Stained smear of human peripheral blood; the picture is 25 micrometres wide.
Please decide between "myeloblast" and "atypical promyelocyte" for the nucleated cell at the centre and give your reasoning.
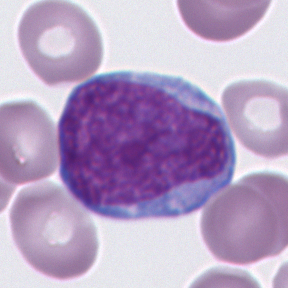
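I'd call it a myeloblast. The nucleus sits off centre, so the widest band of cytoplasm is at the lower right, while around most of the nucleus there's only a narrow rim. That cytoplasm is blue, not pink, and the chromatin makes a fine net rather than coarse dark clumps.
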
